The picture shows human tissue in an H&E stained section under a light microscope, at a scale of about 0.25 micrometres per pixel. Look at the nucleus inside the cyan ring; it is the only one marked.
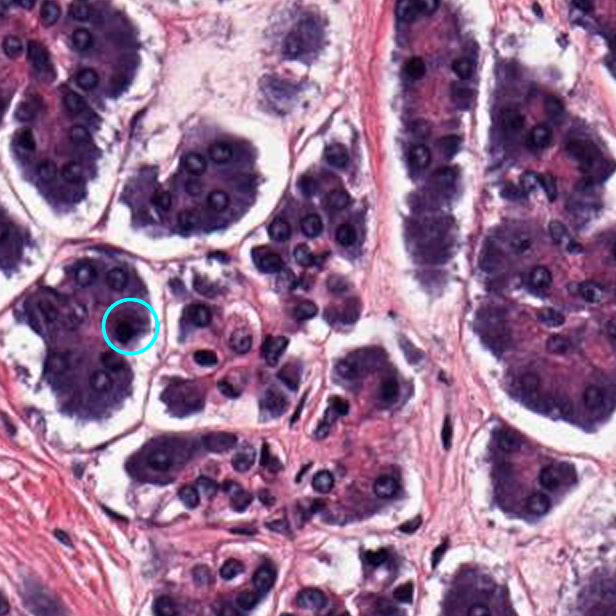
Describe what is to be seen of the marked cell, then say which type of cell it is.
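The nucleus sits toward the outer edge of the cell cluster, close to the thin pink strand separating it from the neighbouring cluster. The cytoplasm around the nucleus is dark purple and granular, with no sharp outline separating it from the adjoining cells. The cell is one of a rounded cluster of cells bordered by a pale clear rim and thin pink fibres. The marked cell is a pancreatic acinar cell.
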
